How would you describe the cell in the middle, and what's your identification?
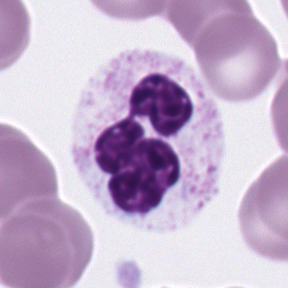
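No nucleoli are visible within the nucleus. The cytoplasm is pale pinkish, almost colourless. Fine pink-violet granules are scattered throughout it. No vacuoles are present in the cytoplasm. This is a segmented neutrophil.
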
